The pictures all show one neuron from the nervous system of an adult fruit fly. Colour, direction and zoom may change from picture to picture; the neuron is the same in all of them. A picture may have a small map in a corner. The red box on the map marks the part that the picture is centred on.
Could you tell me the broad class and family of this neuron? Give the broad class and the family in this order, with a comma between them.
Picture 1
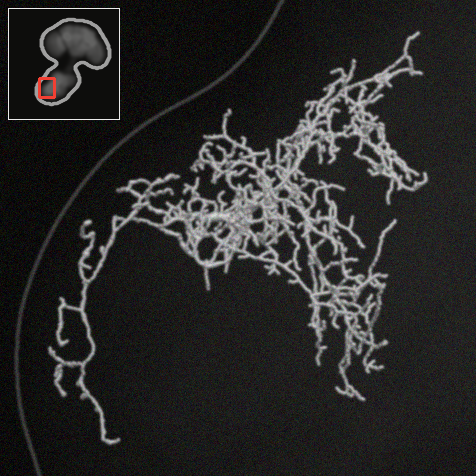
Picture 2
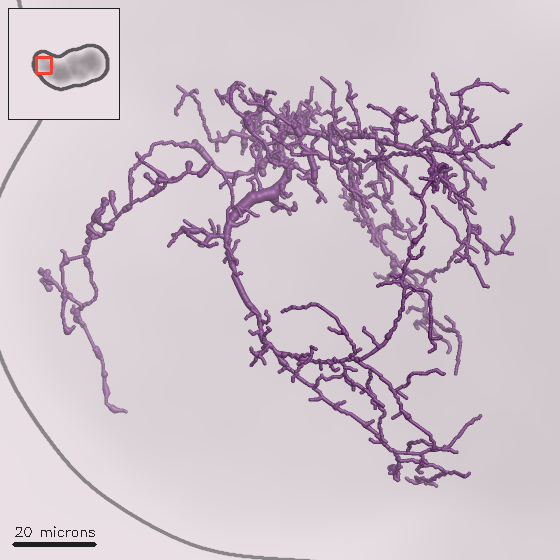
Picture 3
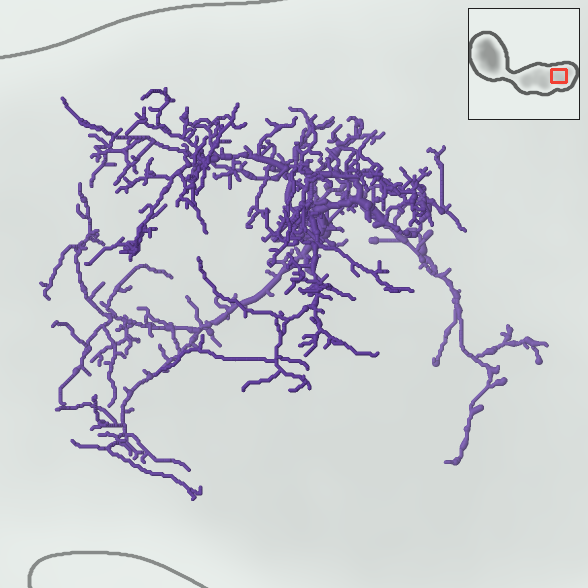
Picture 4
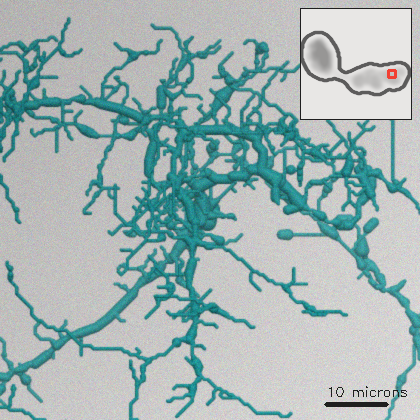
nerve-cord intrinsic neuron, hemilineage 03A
